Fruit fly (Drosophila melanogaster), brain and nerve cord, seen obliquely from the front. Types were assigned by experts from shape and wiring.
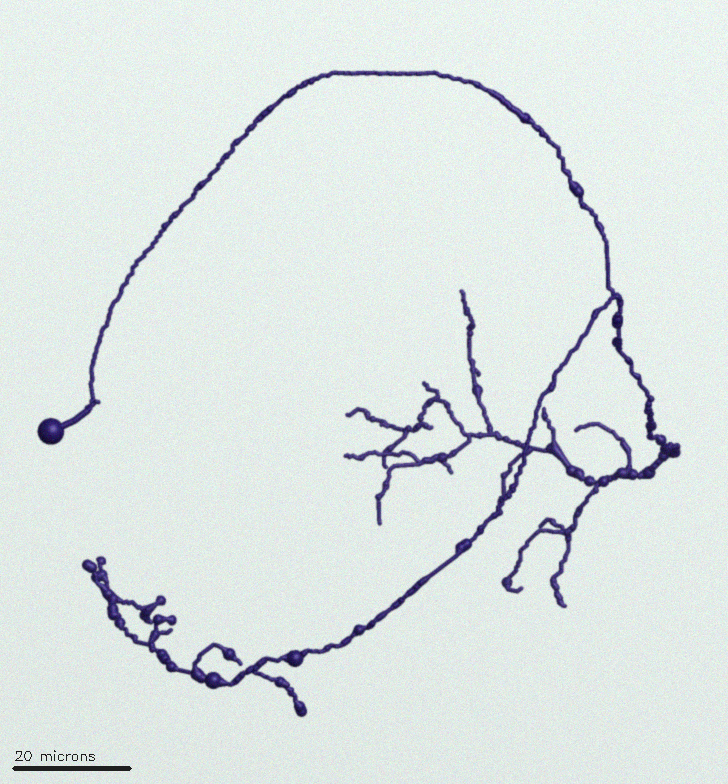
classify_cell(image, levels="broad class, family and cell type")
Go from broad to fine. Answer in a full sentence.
A nerve-cord intrinsic neuron of hemilineage 08A, type IN08A041.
